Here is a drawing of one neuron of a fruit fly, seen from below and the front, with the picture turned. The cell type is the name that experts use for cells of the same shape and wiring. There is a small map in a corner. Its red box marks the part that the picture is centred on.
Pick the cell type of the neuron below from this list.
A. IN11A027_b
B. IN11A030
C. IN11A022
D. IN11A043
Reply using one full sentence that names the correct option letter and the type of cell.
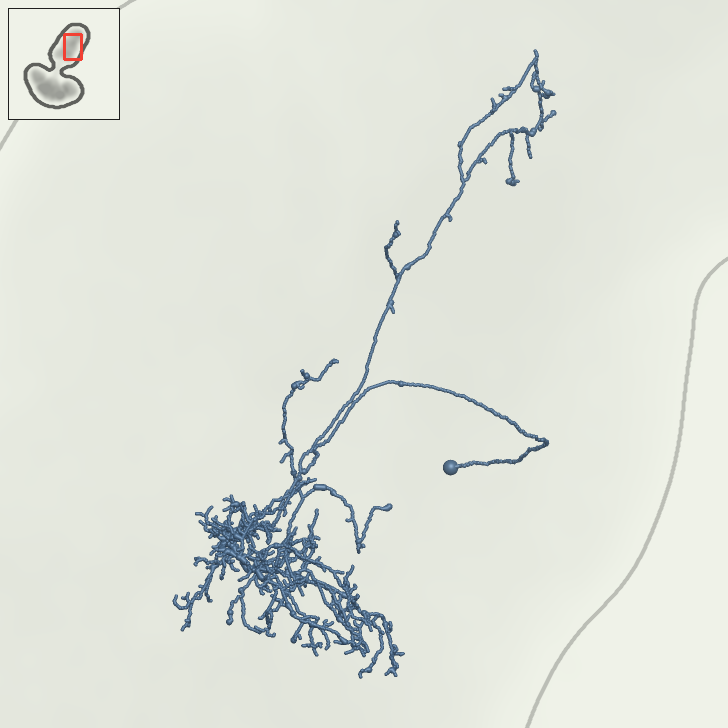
The neuron falls under IN11A022, the cell type named in option C.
